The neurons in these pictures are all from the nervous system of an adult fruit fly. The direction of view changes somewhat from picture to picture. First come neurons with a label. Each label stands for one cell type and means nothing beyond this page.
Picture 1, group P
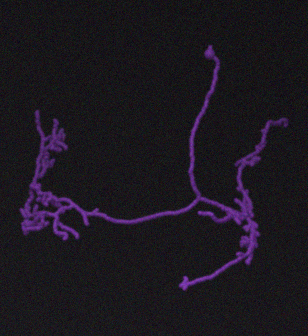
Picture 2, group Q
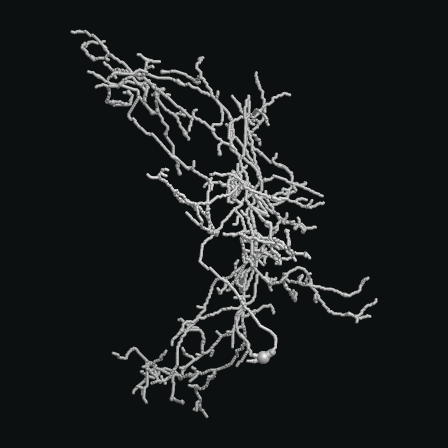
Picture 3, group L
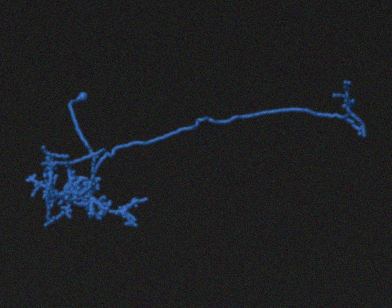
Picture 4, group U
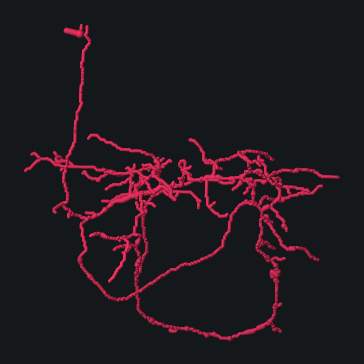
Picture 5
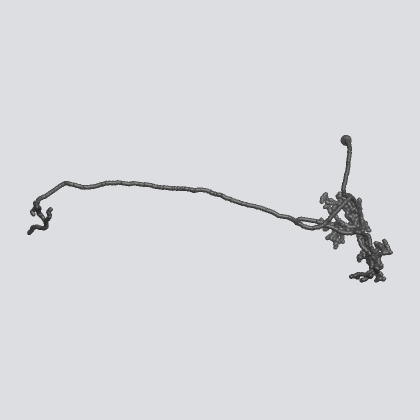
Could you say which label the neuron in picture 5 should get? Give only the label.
group L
